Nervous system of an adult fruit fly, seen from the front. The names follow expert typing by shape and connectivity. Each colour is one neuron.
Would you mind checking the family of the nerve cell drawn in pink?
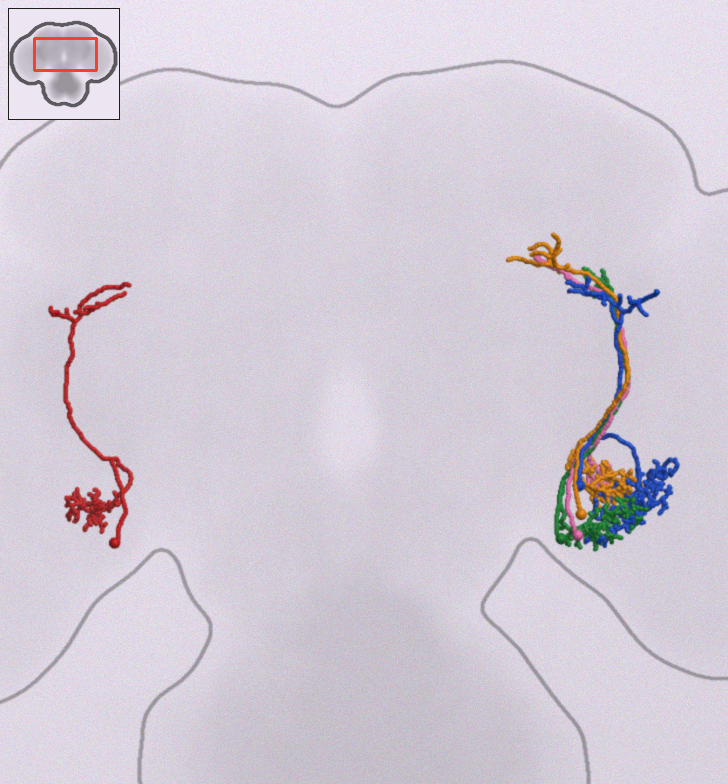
LC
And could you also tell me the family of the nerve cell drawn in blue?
LC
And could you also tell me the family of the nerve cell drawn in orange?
LoVP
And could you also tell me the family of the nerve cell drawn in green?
LoVP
